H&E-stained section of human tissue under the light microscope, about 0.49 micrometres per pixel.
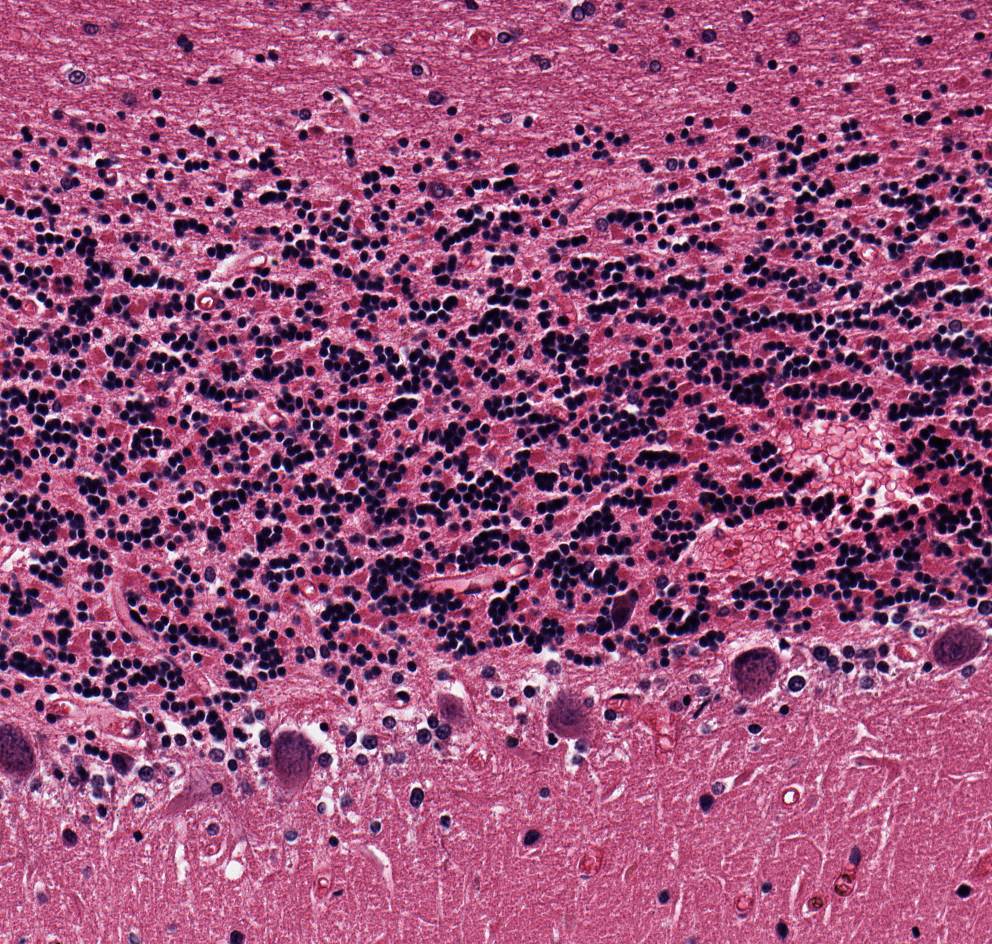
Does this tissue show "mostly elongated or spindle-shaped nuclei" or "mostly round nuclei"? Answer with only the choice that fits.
Mostly round nuclei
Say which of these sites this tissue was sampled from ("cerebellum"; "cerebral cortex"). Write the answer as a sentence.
The site this tissue was sampled from is the cerebellum.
